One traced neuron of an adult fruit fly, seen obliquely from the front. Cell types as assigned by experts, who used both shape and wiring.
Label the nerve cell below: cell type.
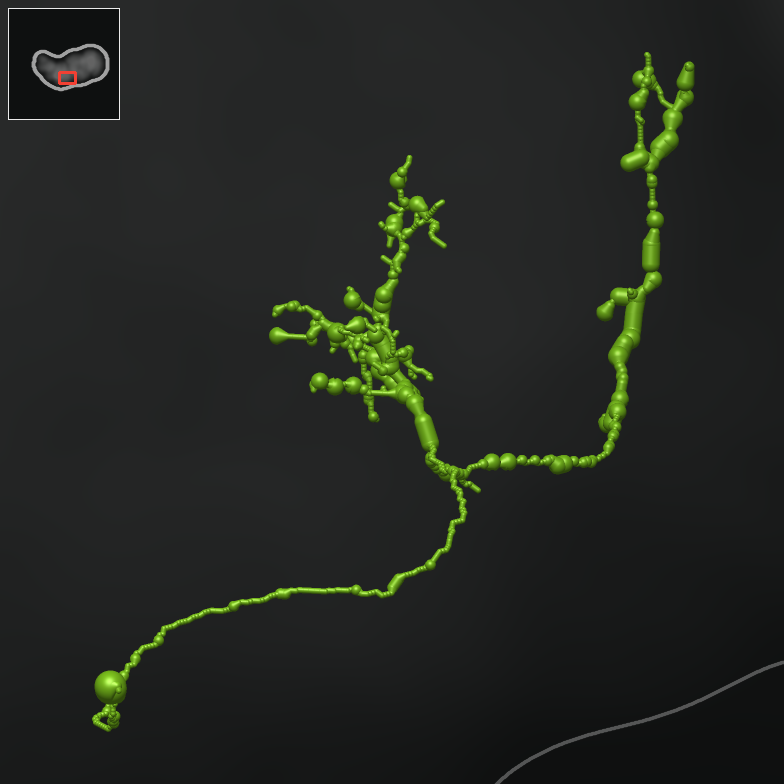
IN14A096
